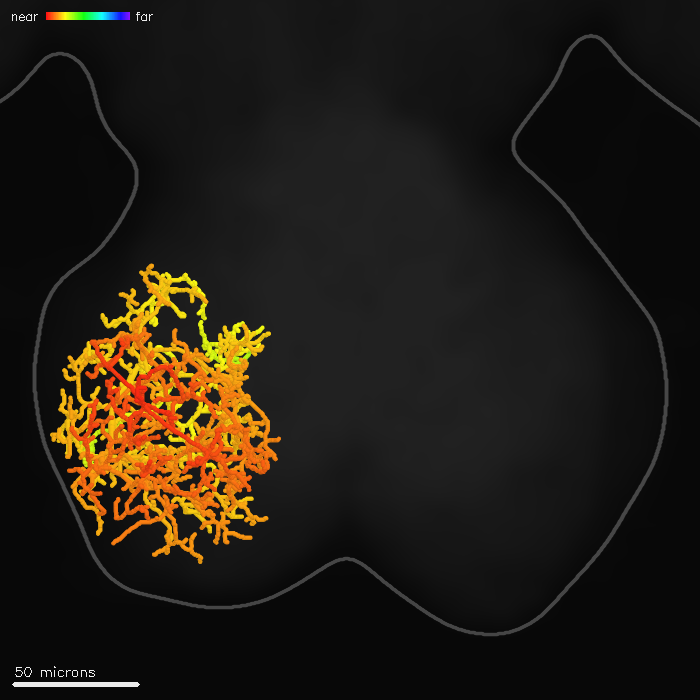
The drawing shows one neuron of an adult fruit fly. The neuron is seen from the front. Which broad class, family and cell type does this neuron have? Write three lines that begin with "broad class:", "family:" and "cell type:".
broad class: nerve-cord intrinsic neuron
family: hemilineage 03A
cell type: IN03A006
